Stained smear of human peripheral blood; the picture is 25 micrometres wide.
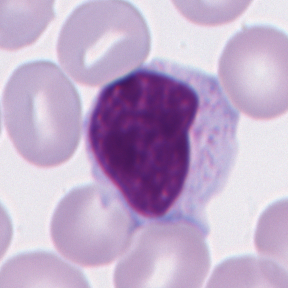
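Large granular lymphocyte, centre of field. Outline irregular, not smoothly round. Shallow notch at right nuclear border. Few fine reddish-purple granules scattered in cytoplasm; no vacuoles.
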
